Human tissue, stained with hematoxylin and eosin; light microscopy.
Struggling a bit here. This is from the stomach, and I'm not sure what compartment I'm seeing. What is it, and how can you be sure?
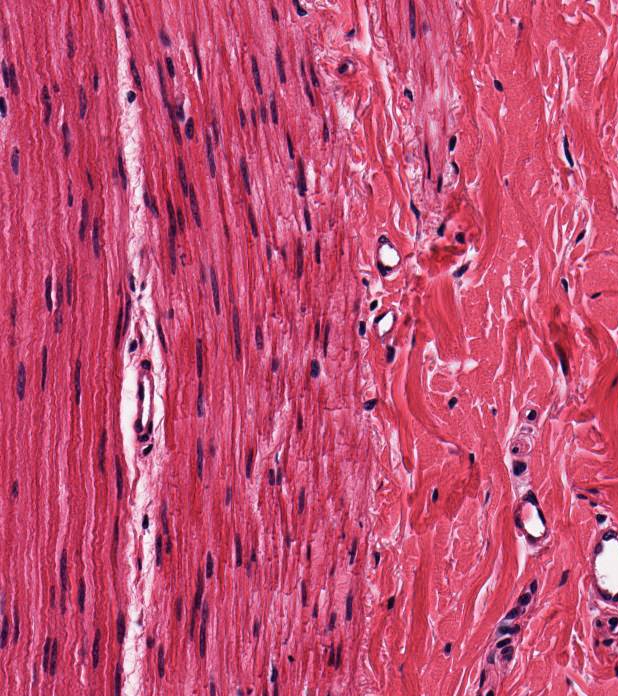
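Smooth muscle makes up the compact left two-thirds of the field. First, the closely packed parallel fibres run roughly vertically; second, their cytoplasm is bright pink without cross-striations; third, their nuclei are elongated, dark purple and parallel to them.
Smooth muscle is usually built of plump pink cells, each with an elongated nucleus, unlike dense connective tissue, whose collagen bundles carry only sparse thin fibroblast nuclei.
Finally, the right third is looser, wavier tissue.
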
